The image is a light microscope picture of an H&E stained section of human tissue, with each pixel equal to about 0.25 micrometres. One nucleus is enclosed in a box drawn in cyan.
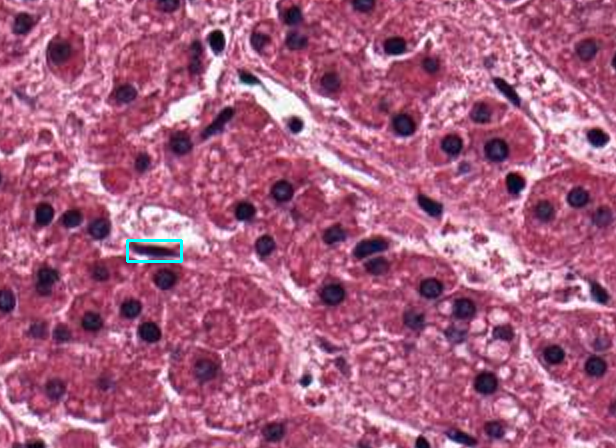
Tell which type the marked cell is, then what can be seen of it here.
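Endothelial cell. The nucleus is long, thin and flattened, much narrower than the round nuclei of the surrounding cells. The nucleus stains dark and evenly, with no visible nucleolus. Almost no cytoplasm is visible around the nucleus; the cell appears as a thin sliver.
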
